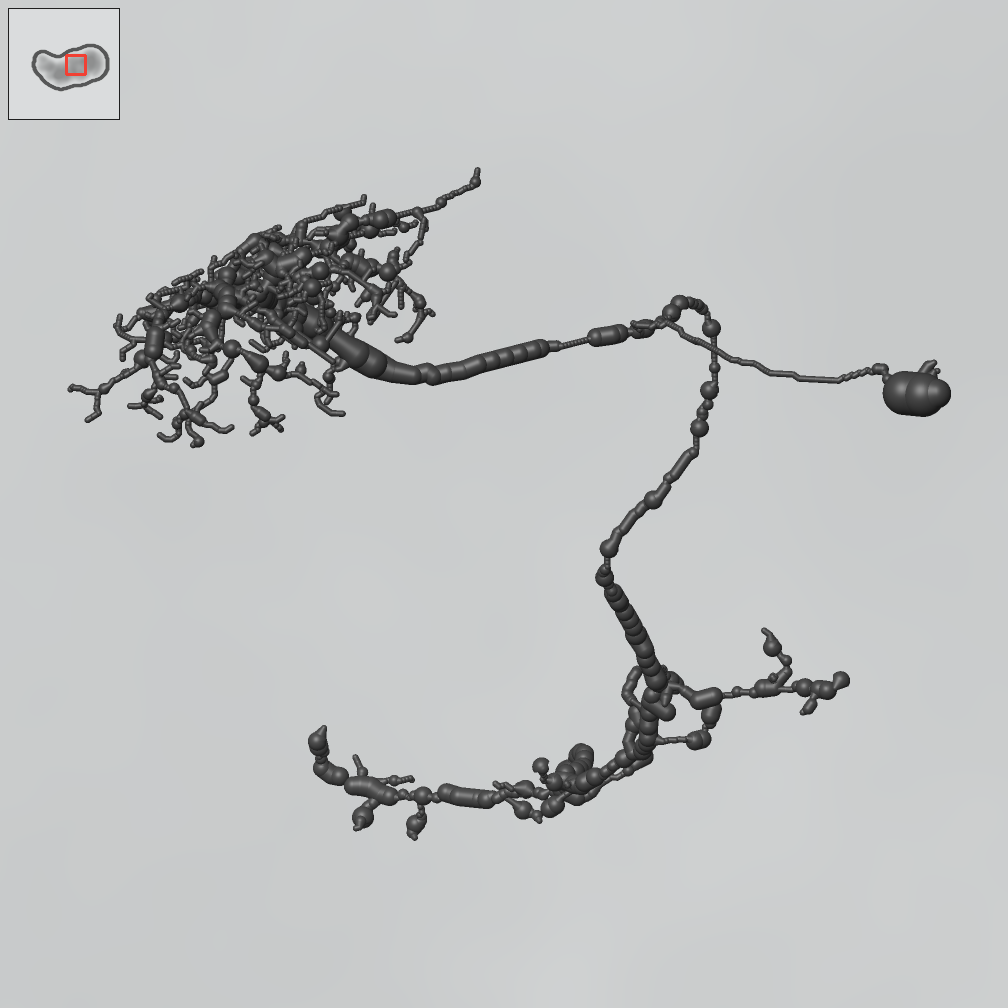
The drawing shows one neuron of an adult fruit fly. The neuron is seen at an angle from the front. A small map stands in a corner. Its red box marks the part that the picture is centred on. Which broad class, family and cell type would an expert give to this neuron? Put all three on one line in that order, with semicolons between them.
central-brain intrinsic neuron; hemilineage CREa2_ventral; AOTU016_b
